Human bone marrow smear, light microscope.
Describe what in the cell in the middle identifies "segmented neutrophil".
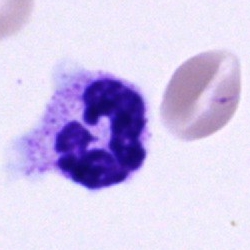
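Fair enough, it's a segmented neutrophil, and the chromatin goes along with that: dark purple and coarsely clumped.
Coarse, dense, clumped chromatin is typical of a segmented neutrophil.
Then there are the granules, fine lilac ones scattered through the cytoplasm.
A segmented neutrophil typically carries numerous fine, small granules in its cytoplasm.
The cytoplasm itself is pale pinkish-lilac, and the outline is irregular, with cytoplasm reaching out on the left side.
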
